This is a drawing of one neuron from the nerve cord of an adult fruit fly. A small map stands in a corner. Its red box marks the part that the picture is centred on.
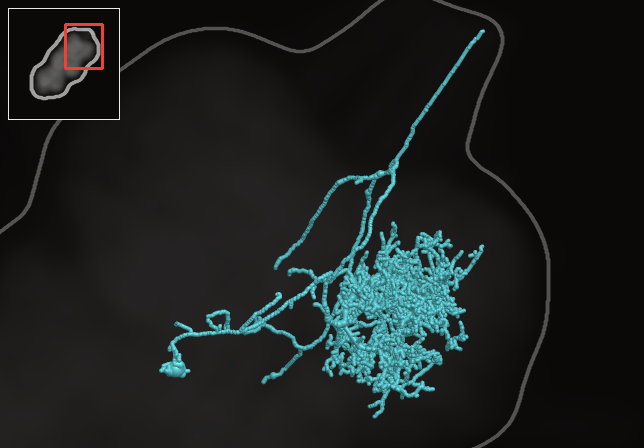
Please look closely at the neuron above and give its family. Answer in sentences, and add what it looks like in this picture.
The family is hemilineage 14A. It is an ascending neuron. The picture shows dozens of branch ends. In this view it is about as wide as it is tall.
